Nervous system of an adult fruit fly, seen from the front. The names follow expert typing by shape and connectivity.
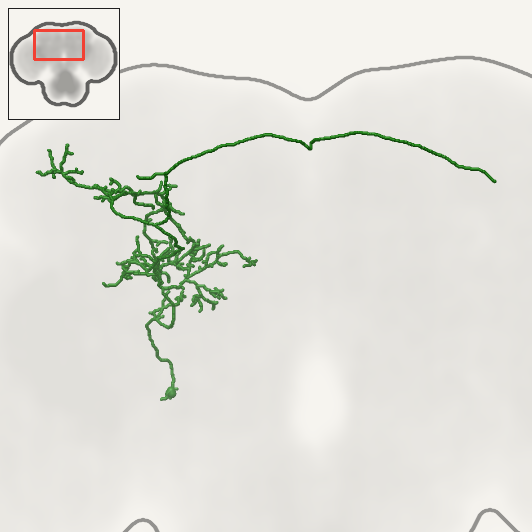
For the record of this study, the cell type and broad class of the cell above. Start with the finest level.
CL258; central-brain intrinsic neuron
